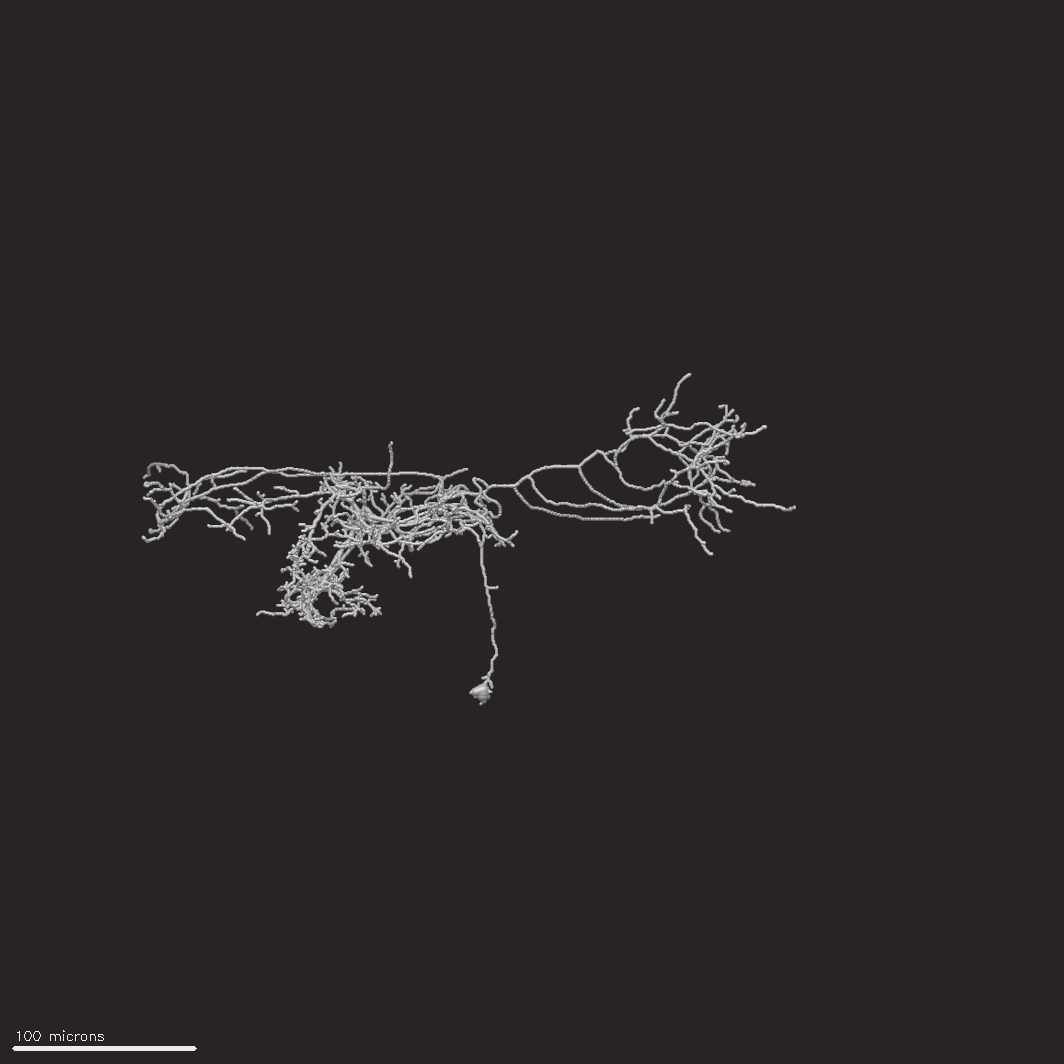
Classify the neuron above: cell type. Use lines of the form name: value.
cell type: IN06B012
